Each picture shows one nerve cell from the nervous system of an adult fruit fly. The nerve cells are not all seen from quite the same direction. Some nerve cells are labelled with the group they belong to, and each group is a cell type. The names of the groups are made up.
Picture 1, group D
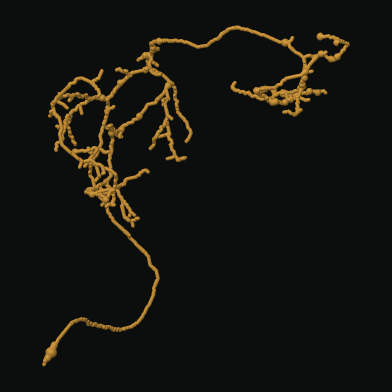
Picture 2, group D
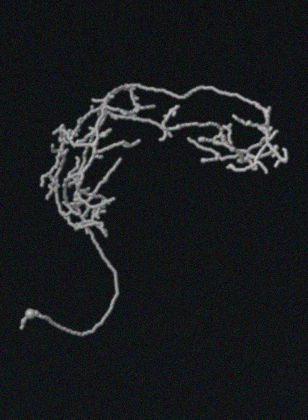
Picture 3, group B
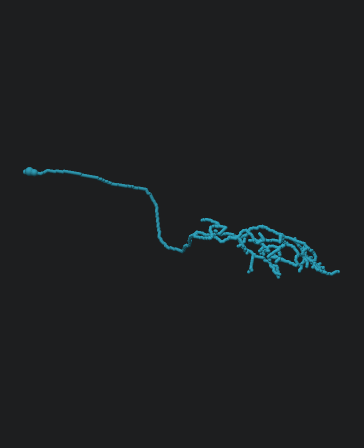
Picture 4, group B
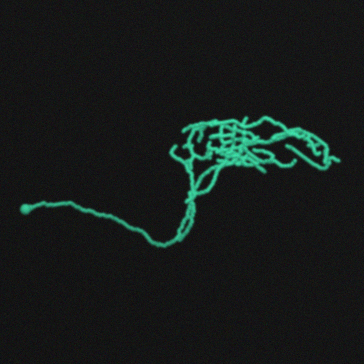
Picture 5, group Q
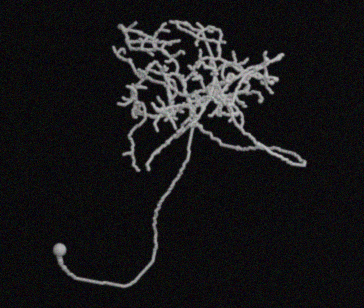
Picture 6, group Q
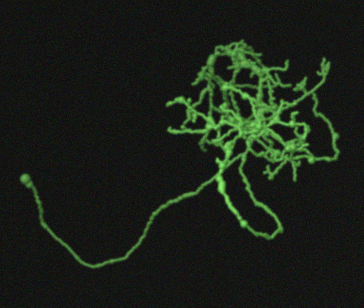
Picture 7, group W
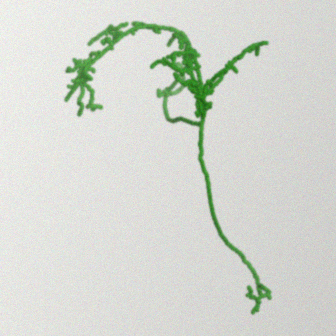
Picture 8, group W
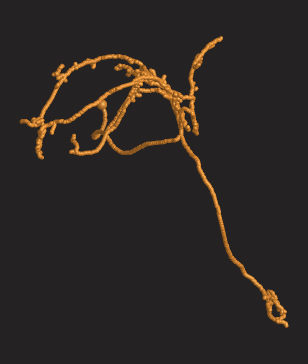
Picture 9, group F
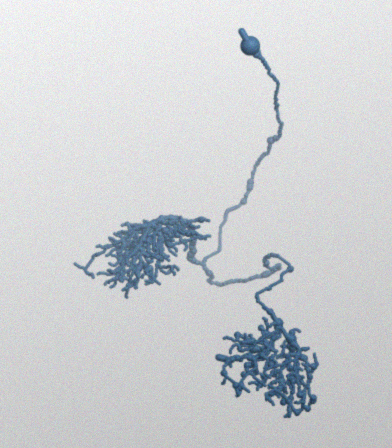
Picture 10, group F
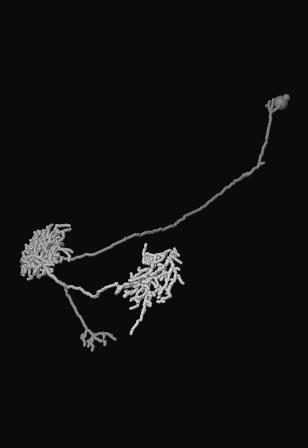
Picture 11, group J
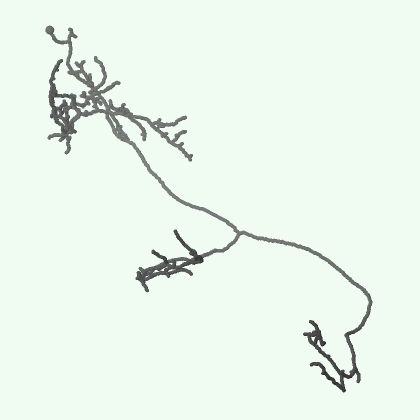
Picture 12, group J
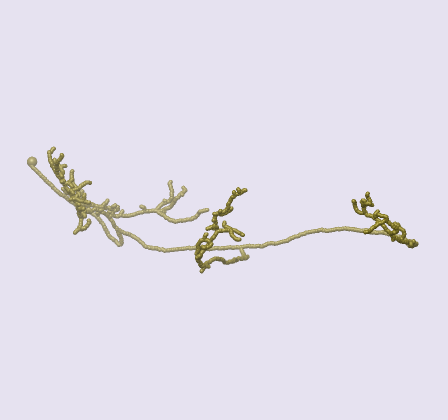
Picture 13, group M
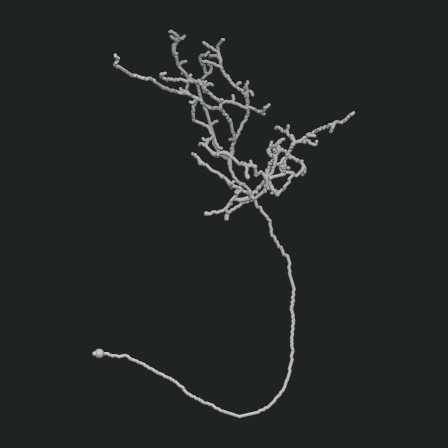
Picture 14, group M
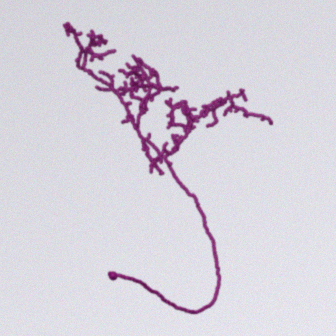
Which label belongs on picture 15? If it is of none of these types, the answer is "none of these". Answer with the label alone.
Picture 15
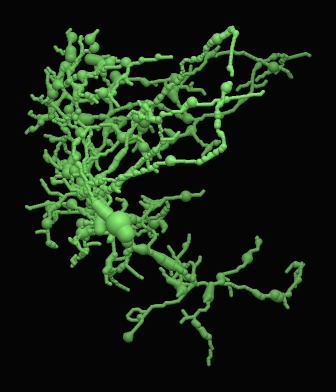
none of these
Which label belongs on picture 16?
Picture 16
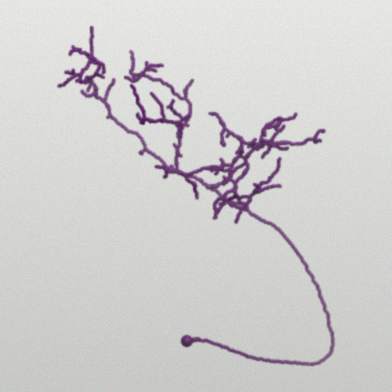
group M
